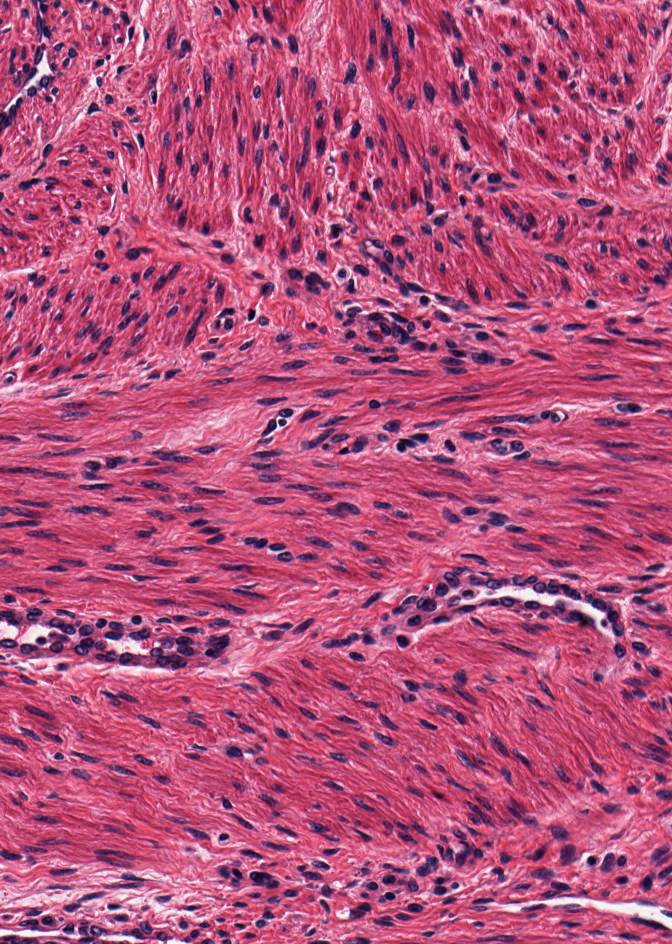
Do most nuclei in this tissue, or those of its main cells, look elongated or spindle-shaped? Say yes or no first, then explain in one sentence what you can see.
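Yes. The nuclei of the spindle cells are dark, elongated and mostly blunt-ended.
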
